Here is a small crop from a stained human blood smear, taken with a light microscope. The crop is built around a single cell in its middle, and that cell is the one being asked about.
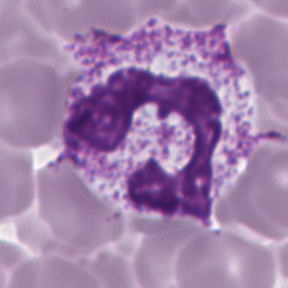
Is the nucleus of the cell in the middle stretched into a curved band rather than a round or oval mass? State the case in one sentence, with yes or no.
Yes, the nucleus has been drawn out into a curved band lacking separate lobes.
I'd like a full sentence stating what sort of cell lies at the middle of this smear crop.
Whatever else lies nearby, the middle cell is a segmented neutrophil.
